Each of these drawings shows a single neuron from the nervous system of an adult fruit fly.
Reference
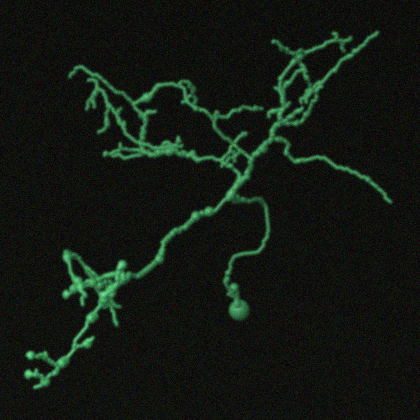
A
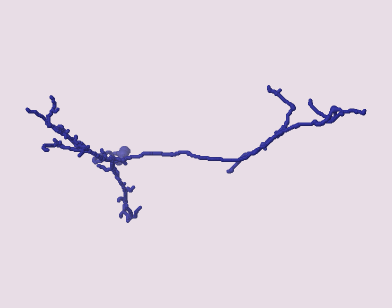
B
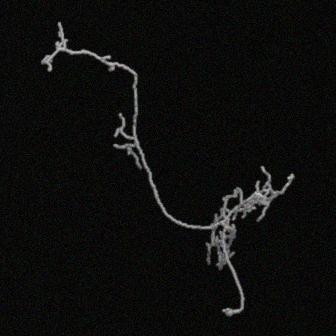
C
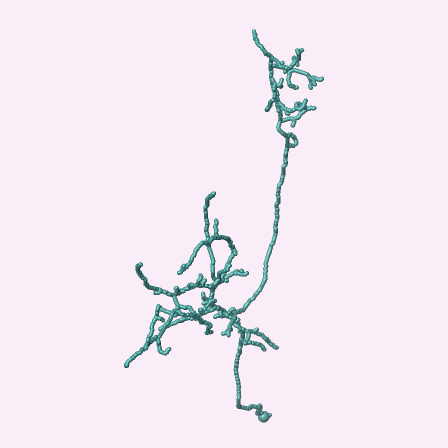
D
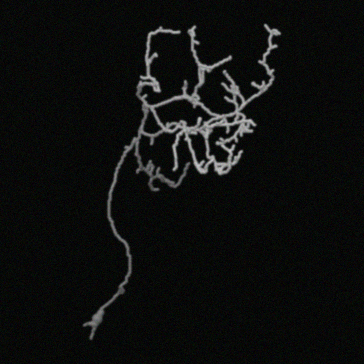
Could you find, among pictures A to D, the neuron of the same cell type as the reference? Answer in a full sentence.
Picture B is of the same cell type.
